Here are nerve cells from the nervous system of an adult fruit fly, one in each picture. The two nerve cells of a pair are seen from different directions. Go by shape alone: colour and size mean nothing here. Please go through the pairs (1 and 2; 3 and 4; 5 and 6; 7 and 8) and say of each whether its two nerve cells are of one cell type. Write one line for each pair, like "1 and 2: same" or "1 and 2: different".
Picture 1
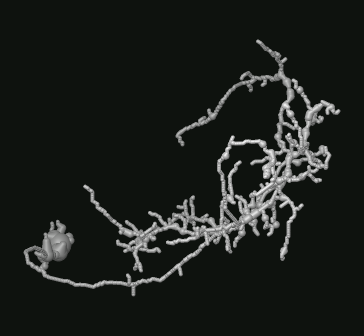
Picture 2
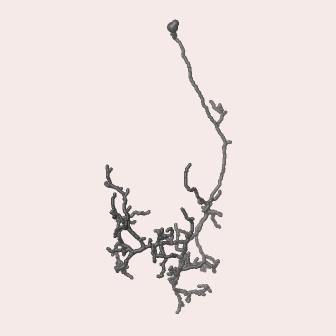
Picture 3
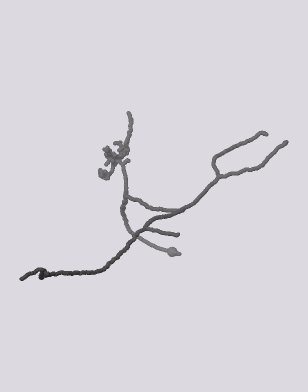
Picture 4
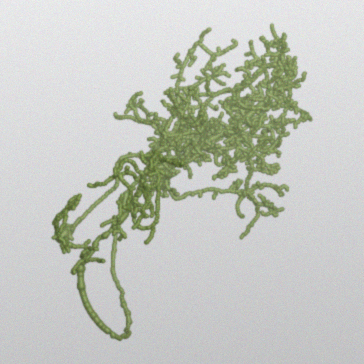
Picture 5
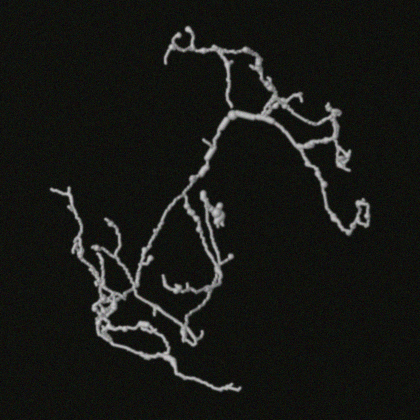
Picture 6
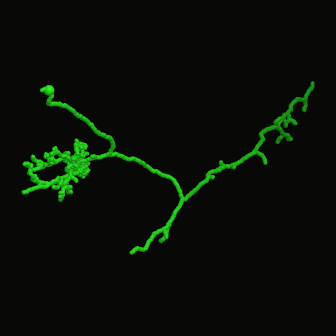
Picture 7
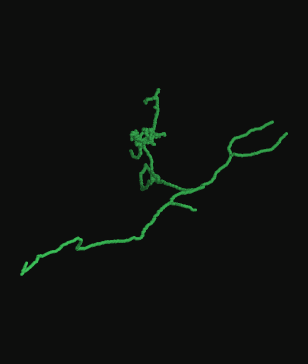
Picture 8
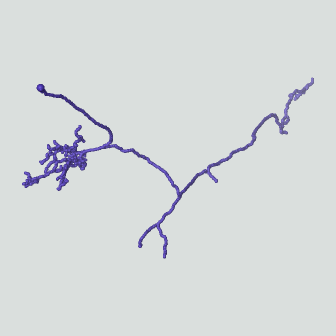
1 and 2: same
3 and 4: different
5 and 6: different
7 and 8: same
